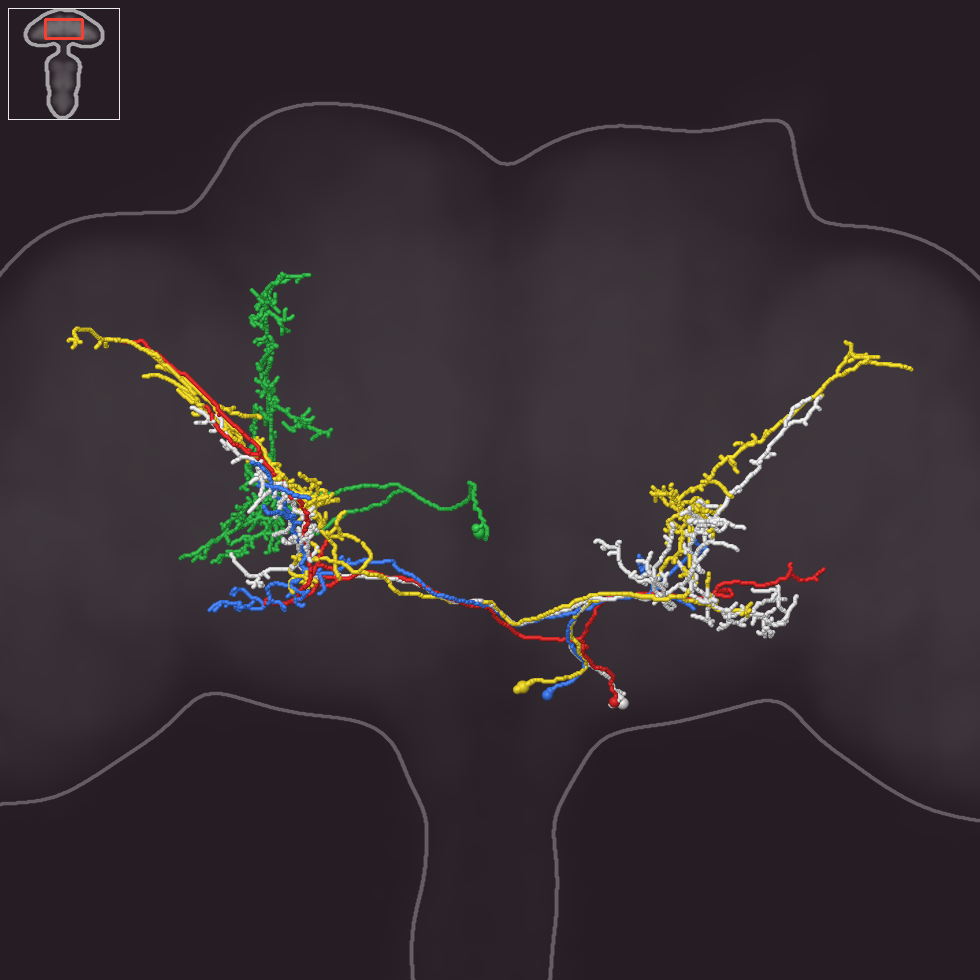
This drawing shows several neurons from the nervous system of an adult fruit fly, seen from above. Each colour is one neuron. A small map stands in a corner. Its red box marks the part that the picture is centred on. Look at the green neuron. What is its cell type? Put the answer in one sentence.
The cell type is LAL132_a.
